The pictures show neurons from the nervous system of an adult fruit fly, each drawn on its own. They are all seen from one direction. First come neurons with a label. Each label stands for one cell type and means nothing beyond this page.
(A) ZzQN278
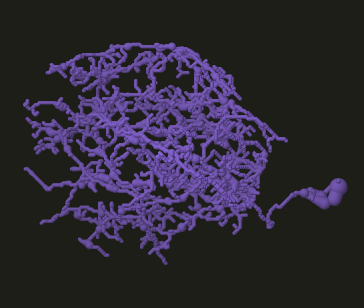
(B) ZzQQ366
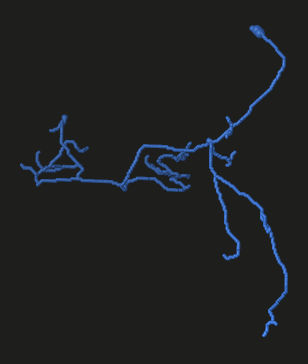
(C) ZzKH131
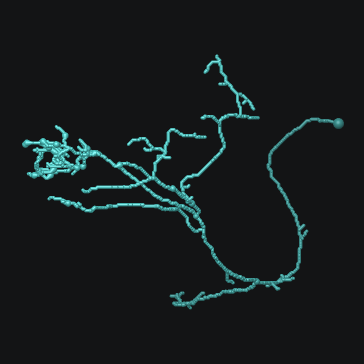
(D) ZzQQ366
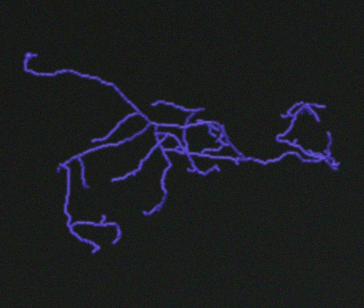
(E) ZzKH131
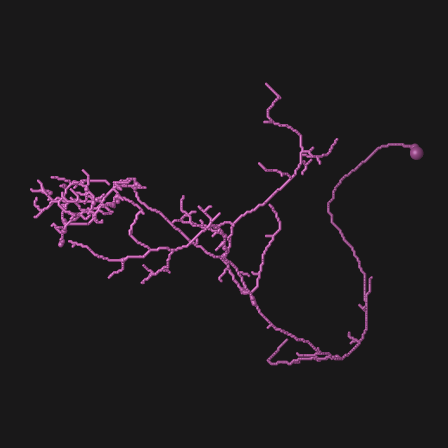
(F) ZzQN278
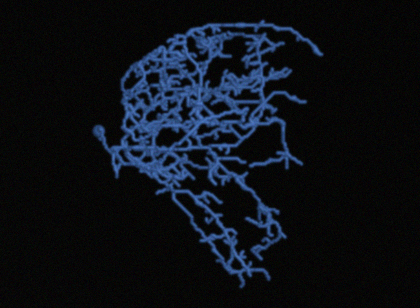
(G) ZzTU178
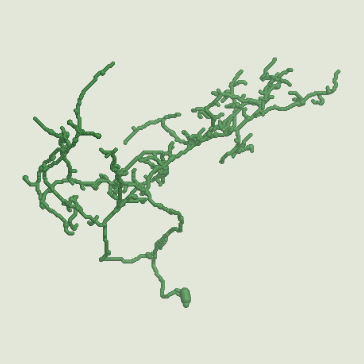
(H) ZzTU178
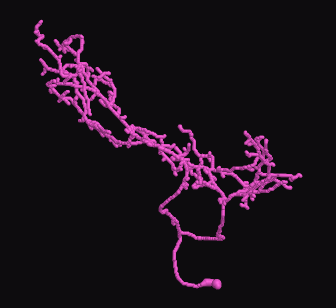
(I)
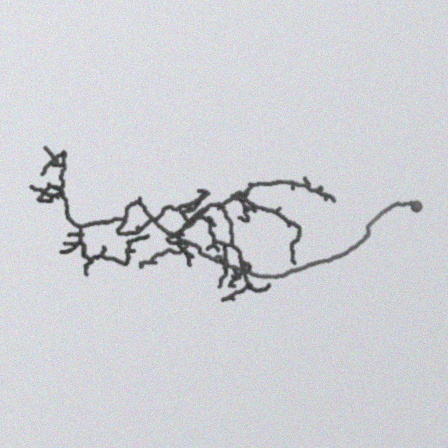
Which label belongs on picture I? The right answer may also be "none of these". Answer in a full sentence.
It belongs to none of these.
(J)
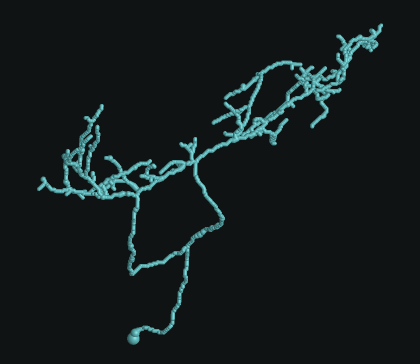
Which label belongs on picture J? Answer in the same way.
It belongs to ZzTU178.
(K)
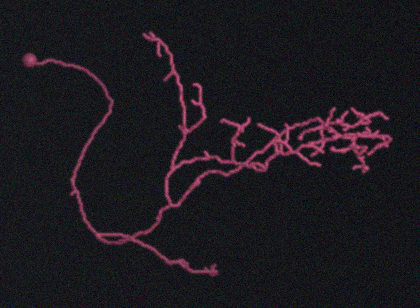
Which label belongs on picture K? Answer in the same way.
It belongs to ZzKH131.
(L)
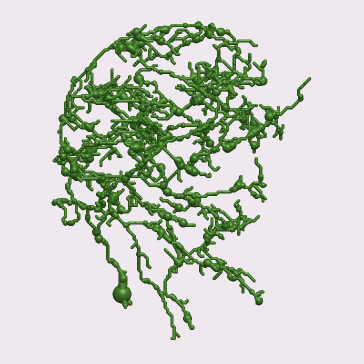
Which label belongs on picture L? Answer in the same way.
It belongs to ZzQN278.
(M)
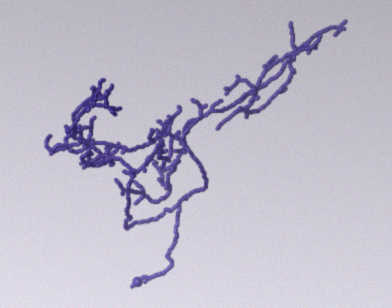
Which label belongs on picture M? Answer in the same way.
It belongs to ZzTU178.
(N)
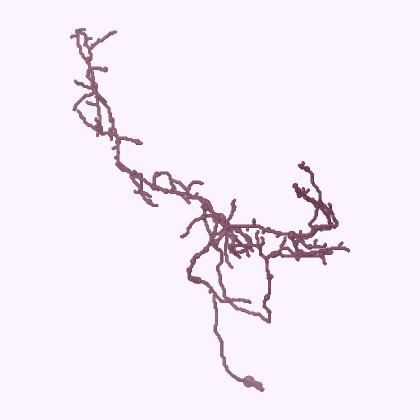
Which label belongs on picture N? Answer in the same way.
It belongs to ZzTU178.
